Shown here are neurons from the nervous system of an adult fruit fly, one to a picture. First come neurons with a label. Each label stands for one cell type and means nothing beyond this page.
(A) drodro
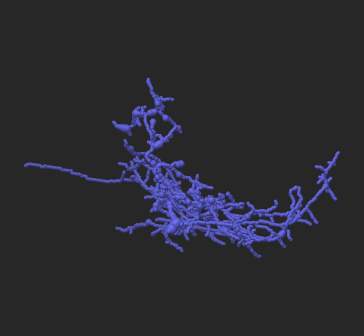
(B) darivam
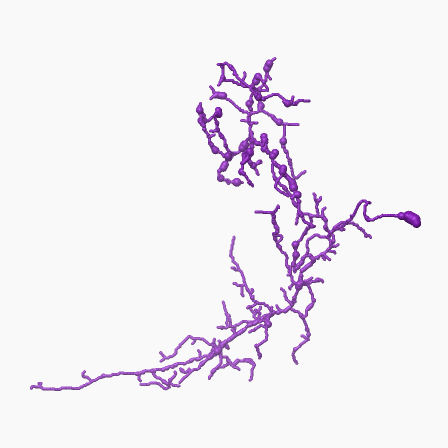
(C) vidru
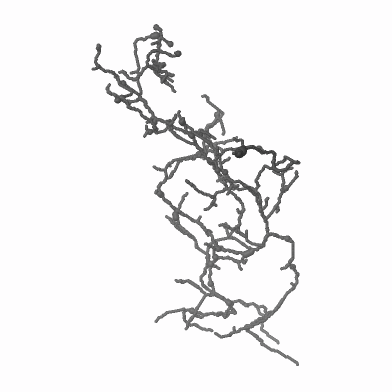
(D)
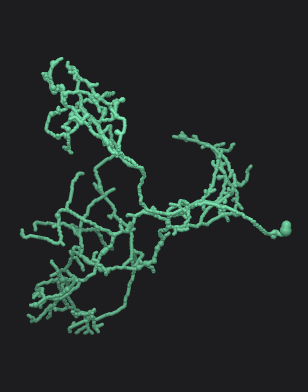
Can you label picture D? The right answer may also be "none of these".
vidru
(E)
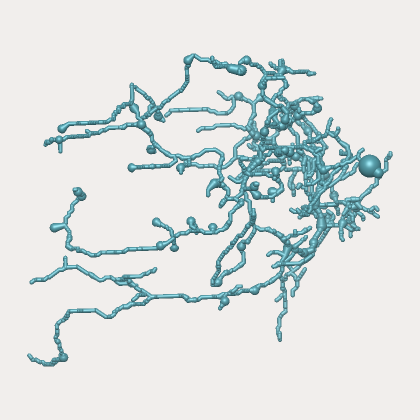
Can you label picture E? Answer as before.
drodro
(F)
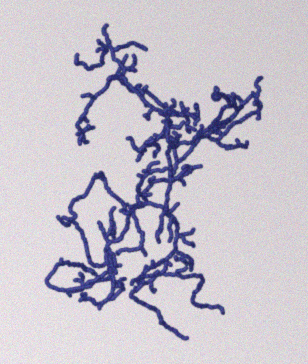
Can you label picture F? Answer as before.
drodro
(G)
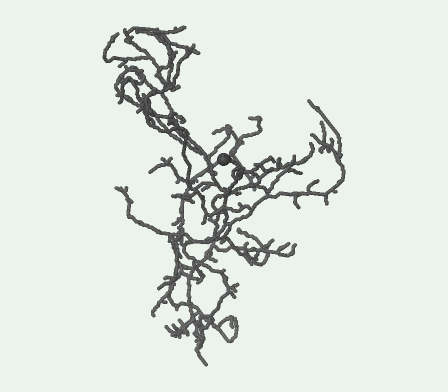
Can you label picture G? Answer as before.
vidru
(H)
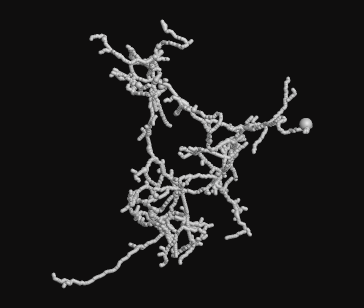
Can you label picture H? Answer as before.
vidru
